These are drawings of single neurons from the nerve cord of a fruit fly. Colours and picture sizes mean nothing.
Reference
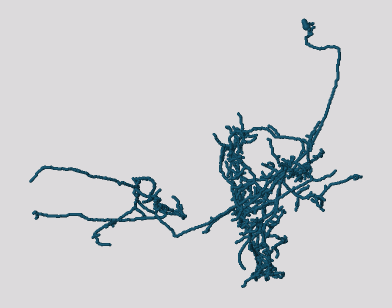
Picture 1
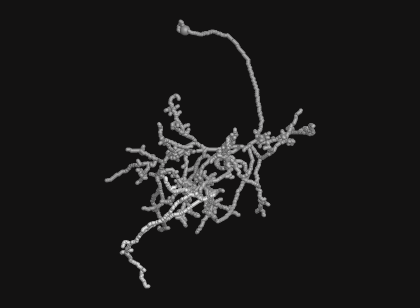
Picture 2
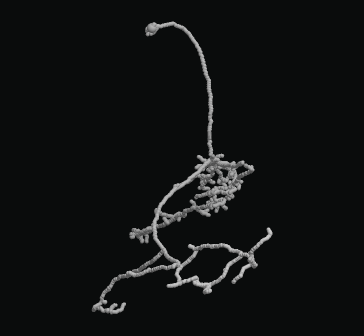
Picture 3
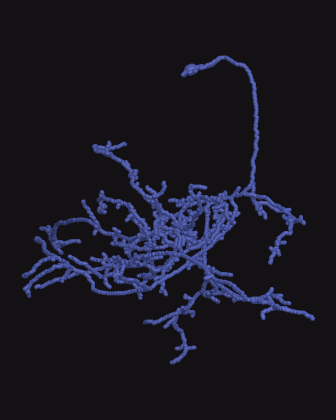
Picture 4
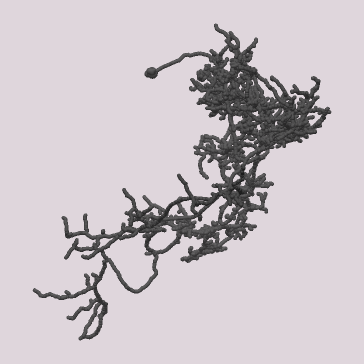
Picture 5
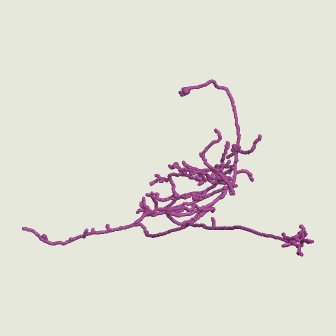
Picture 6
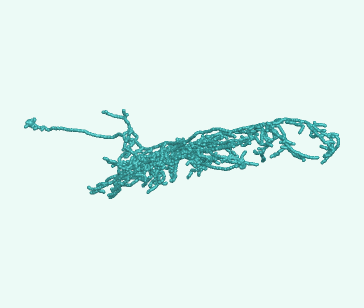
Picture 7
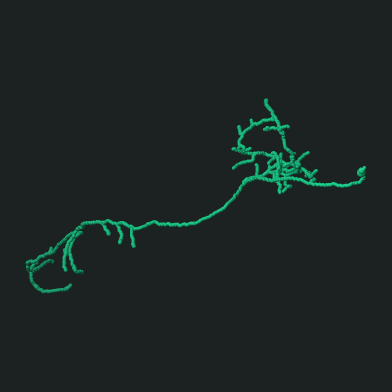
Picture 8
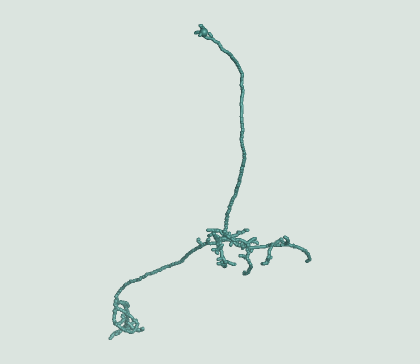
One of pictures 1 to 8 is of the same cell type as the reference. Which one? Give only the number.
3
